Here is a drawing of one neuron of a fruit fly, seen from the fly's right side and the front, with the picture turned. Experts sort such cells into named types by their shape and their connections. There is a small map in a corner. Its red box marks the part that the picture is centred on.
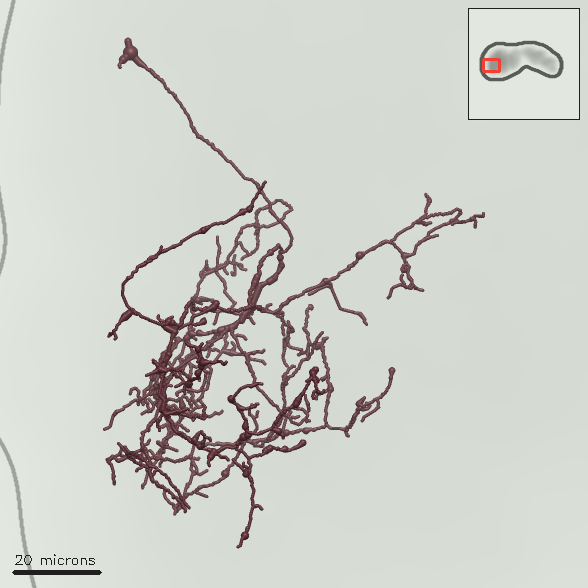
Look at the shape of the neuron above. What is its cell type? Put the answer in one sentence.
The cell type is SIP128m.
